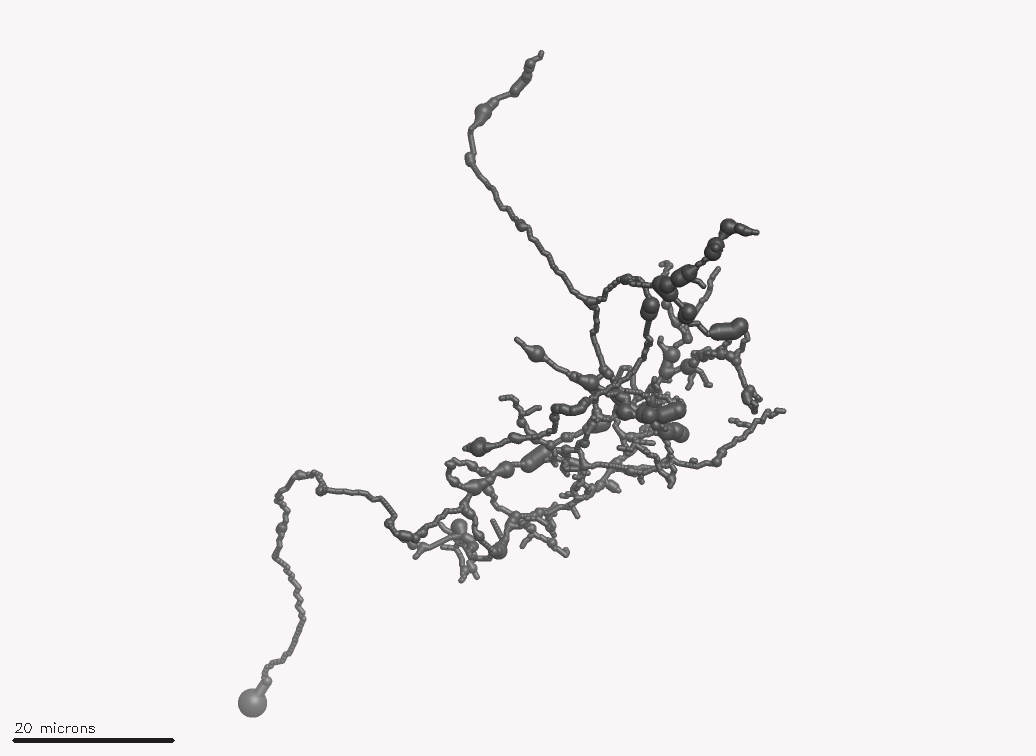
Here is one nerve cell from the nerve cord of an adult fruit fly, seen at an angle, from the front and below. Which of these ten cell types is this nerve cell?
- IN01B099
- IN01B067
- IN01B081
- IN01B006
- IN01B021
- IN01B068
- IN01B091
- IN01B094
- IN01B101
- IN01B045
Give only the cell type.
IN01B068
